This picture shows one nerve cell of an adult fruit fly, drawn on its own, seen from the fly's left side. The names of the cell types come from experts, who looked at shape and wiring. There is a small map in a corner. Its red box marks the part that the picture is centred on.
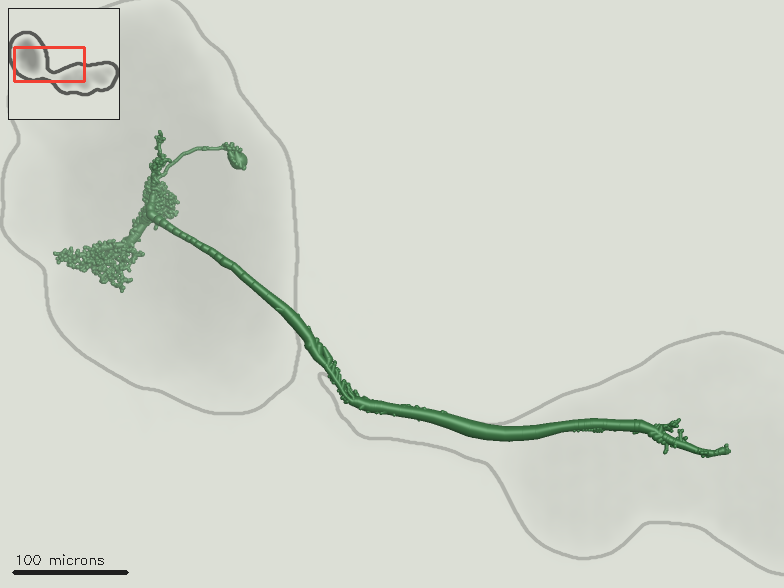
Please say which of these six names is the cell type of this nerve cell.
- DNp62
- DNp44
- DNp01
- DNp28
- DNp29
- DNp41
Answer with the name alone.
DNp01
